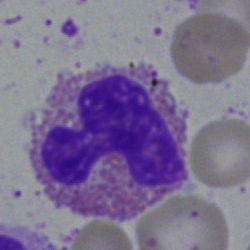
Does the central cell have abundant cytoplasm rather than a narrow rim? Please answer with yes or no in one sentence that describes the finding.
Yes, there is abundant cytoplasm in this cell.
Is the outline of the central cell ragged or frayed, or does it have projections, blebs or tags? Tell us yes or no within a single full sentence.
Yes, ragged or frayed parts, or projections, blebs or tags, are present on the cell's outline.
